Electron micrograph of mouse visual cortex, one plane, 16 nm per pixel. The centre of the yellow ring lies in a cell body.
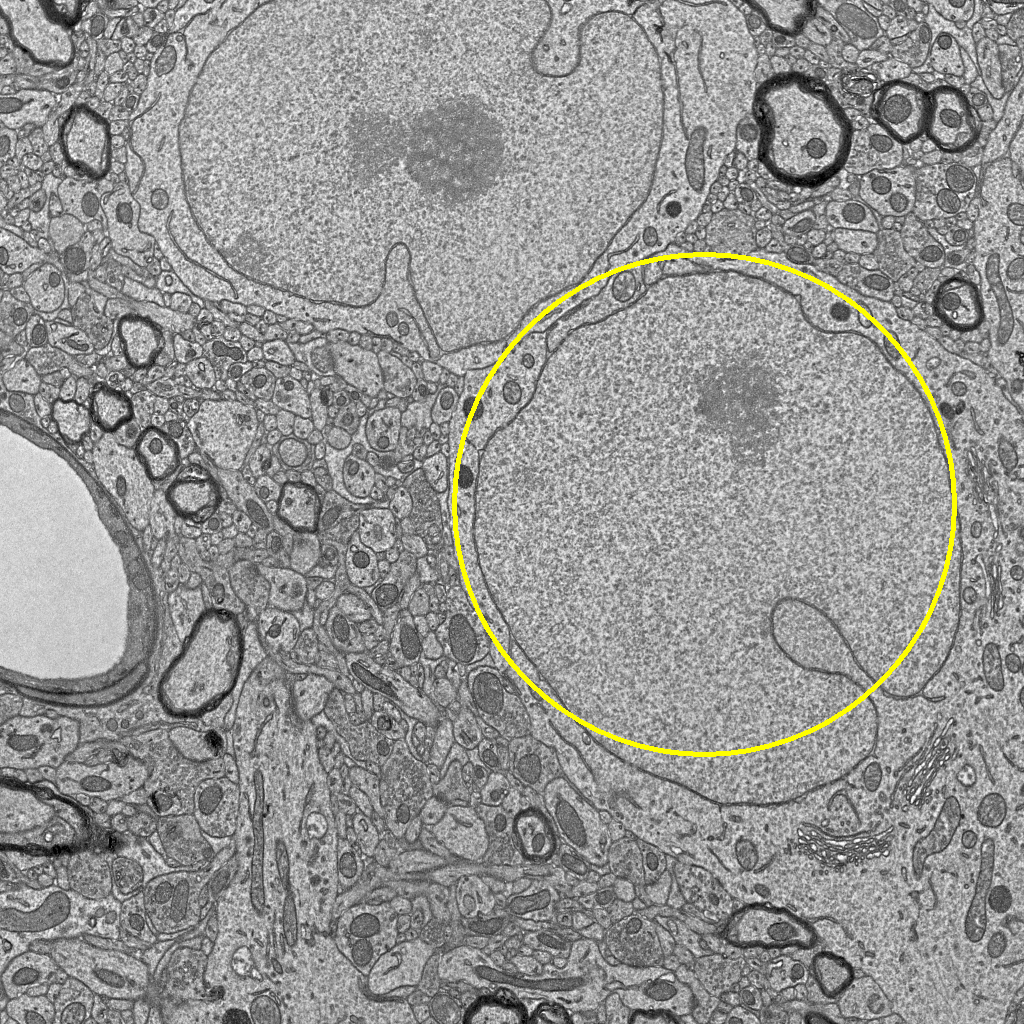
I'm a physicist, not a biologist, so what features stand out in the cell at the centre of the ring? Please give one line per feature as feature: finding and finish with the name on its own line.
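Nucleus: round, filling most of the ring
Envelope: one deep, narrow-necked fold inward at lower right
Chromatin: pale, finely dispersed, no dark clumps along envelope
Nucleolus: single, irregular, dark, in upper half
Cell: excitatory neuron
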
